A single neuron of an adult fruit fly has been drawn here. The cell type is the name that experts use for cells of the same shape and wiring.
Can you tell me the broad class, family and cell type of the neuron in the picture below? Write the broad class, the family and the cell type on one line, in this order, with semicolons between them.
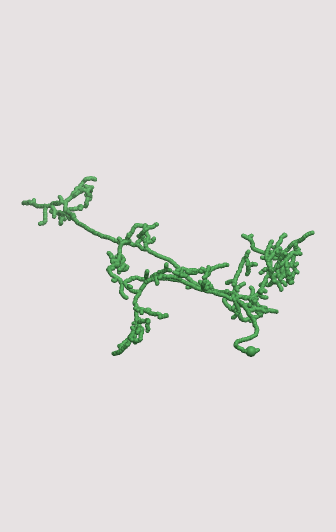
central-brain intrinsic neuron; hemilineage VLPl2_medial; AVLP190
